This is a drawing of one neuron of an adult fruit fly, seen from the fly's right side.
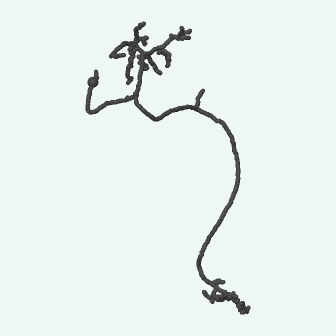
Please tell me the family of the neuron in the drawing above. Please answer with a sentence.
The family is hemilineage SMPpv1.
